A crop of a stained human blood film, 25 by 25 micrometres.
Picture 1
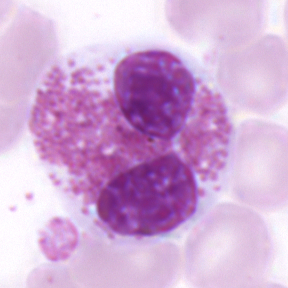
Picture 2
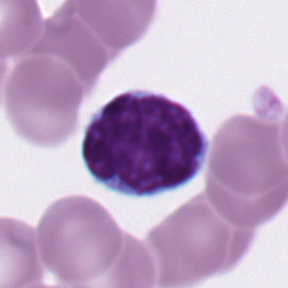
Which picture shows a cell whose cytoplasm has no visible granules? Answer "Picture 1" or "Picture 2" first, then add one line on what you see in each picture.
Picture 2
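What picture 1 shows: The cytoplasm is packed with coarse round granules of a pinkish-orange colour.
What picture 2 shows: No granules are seen in the cytoplasm.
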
